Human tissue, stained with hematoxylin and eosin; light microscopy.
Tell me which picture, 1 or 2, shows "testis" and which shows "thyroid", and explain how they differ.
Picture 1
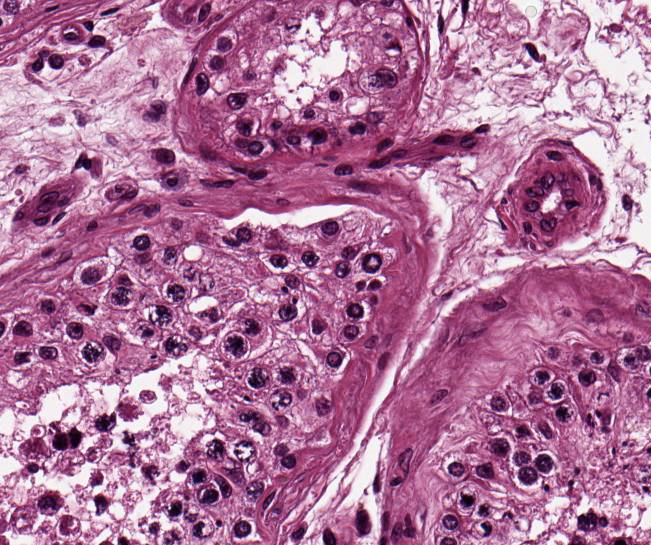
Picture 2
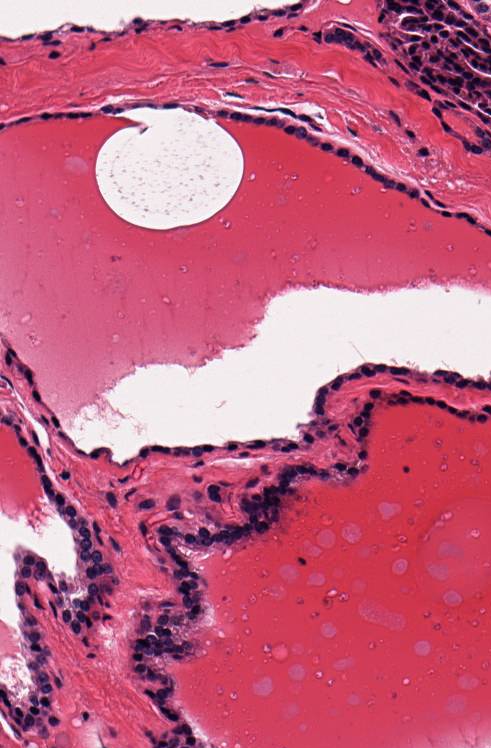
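Right, the testis is the first one and the thyroid the second. In the testis, rounded tubular profiles of different sizes are separated by narrow bands of stroma, each bounded by a thick, pink, layered wall with flattened, elongated nuclei. The tubules are full of rounded cells with large, round, dark nuclei and coarse chromatin, many with pale, clear-looking cytoplasm around the nucleus. The thyroid is mostly large dilated spaces of homogeneous pink material, the lower right one holding many small round pale vacuoles. The upper space is lined by a single layer of flattened cells with dark nuclei, and a dense cluster of small dark round nuclei sits in the top right corner.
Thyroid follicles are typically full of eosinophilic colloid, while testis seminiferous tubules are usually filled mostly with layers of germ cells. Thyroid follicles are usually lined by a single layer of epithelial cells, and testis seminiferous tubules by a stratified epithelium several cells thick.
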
